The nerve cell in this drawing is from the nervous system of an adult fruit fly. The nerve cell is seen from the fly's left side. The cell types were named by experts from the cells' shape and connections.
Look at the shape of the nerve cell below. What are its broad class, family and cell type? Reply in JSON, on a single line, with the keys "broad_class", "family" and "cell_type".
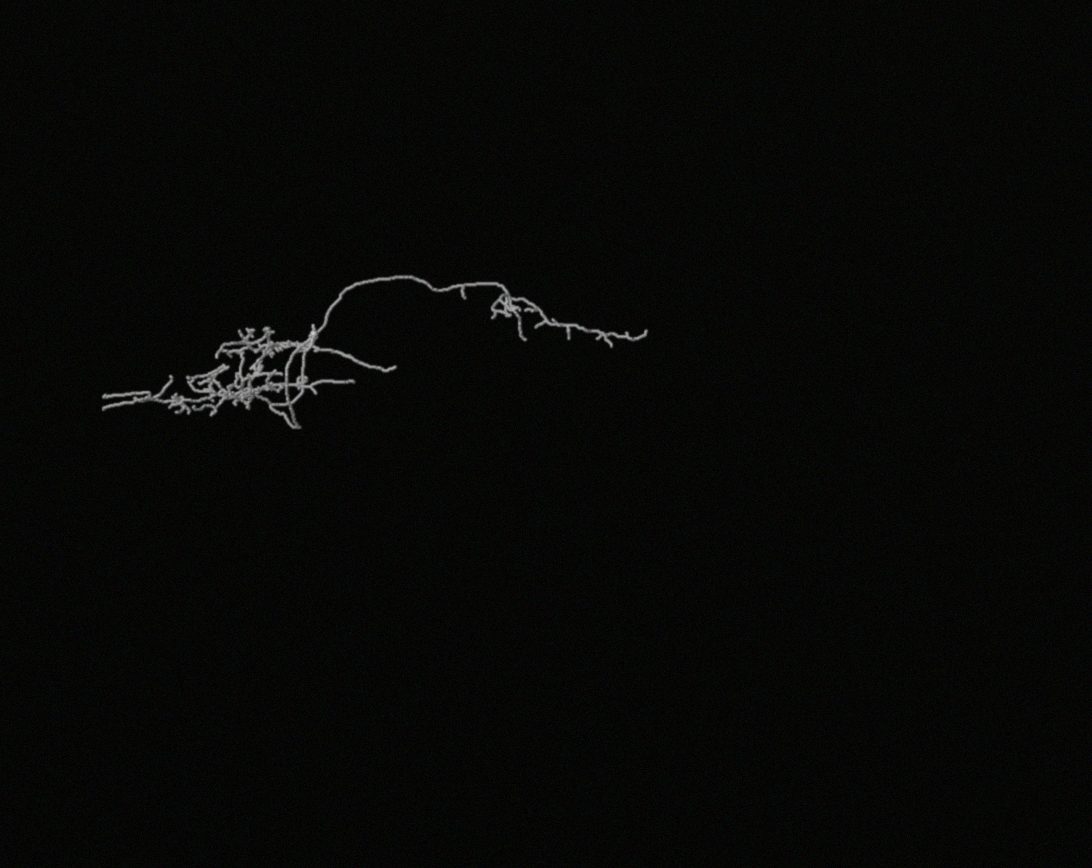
{"broad_class": "nerve-cord intrinsic neuron", "family": "hemilineage 11A", "cell_type": "IN11A034"}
